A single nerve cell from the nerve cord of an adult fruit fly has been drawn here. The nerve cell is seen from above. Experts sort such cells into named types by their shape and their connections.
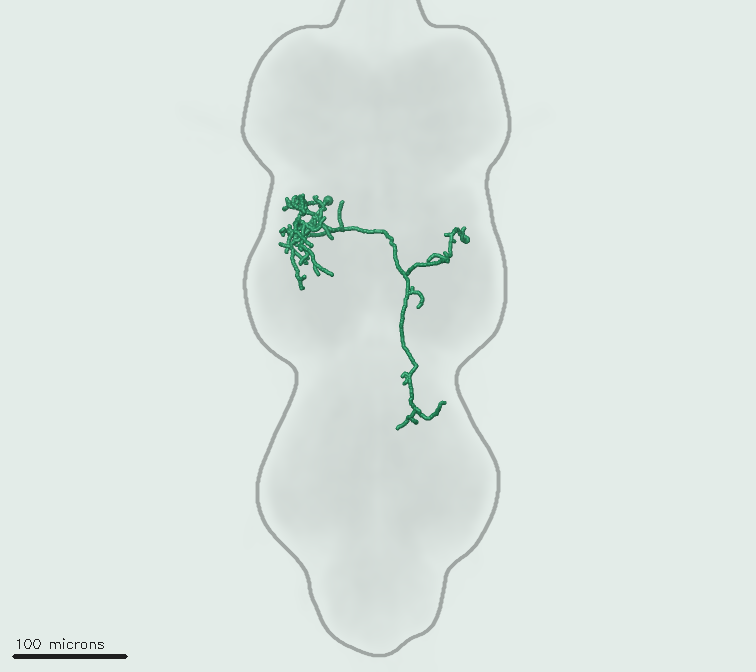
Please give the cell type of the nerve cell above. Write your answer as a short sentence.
The cell type is IN08B104.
